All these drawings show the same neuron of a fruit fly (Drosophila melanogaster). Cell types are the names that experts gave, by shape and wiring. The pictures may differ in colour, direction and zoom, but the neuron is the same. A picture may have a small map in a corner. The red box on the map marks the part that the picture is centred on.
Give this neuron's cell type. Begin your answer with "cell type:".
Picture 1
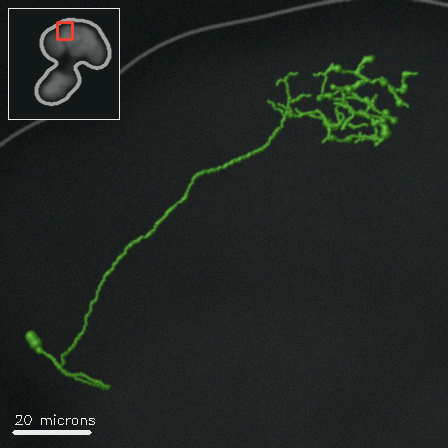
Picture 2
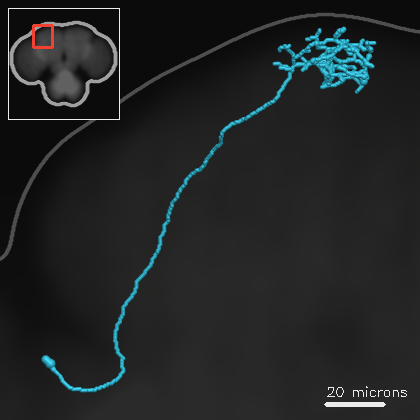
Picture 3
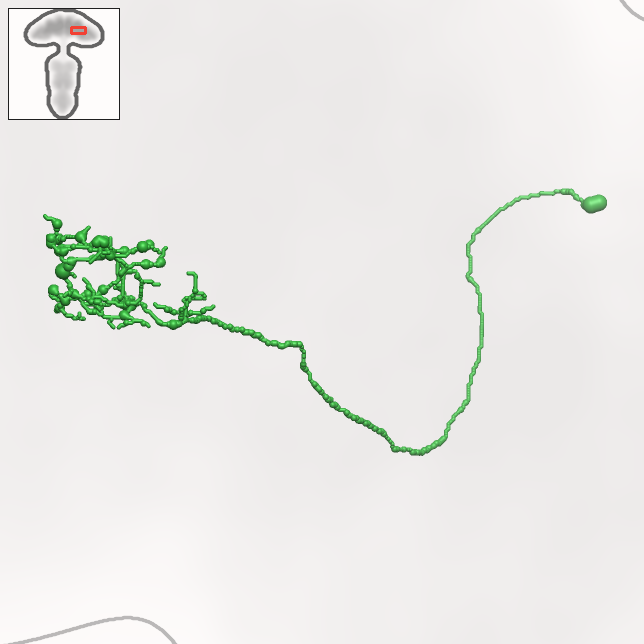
cell type: CB1178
